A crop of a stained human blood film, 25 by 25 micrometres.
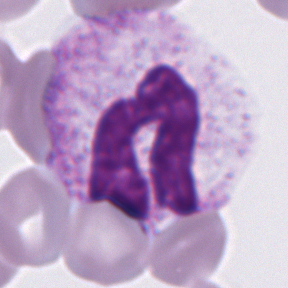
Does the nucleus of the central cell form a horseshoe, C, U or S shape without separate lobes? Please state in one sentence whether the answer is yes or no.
Yes, it is a curved, lobeless band that the nucleus of this cell forms.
